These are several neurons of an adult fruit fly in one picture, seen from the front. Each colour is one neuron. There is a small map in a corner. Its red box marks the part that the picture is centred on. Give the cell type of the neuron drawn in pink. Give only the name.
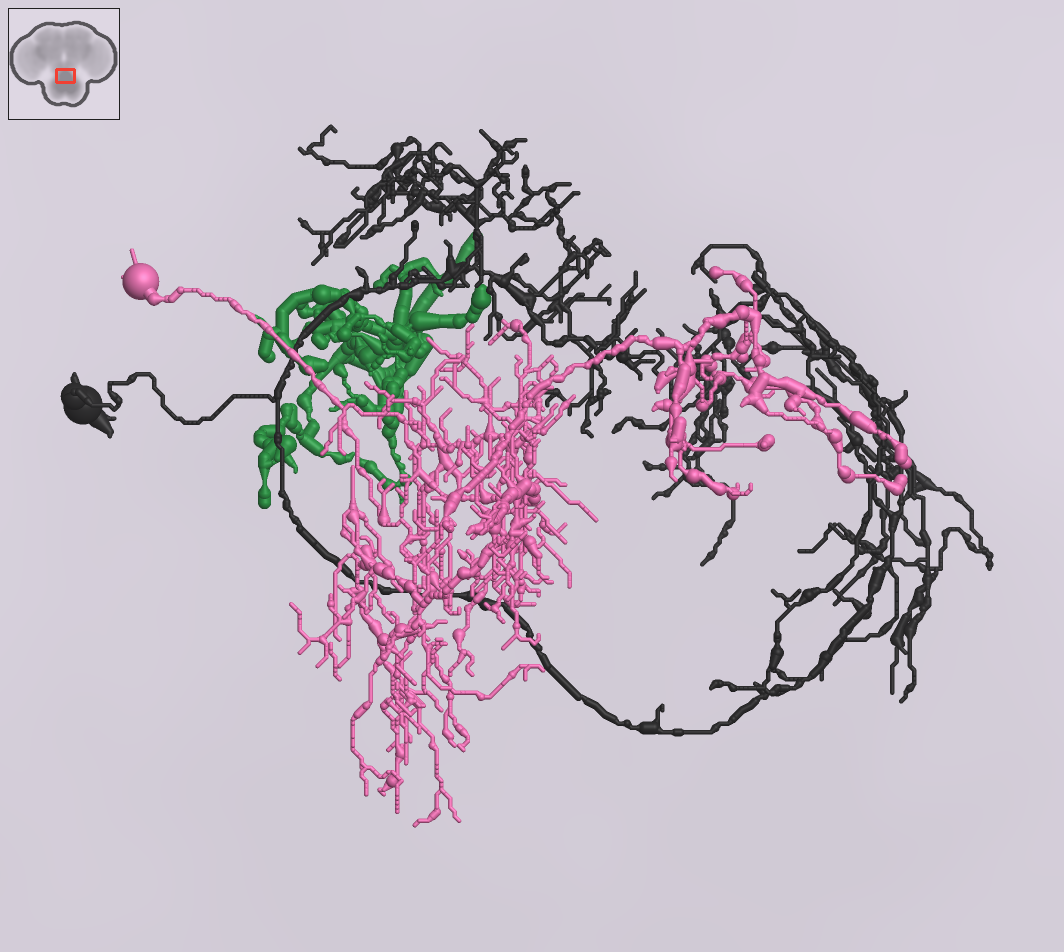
IN06A106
